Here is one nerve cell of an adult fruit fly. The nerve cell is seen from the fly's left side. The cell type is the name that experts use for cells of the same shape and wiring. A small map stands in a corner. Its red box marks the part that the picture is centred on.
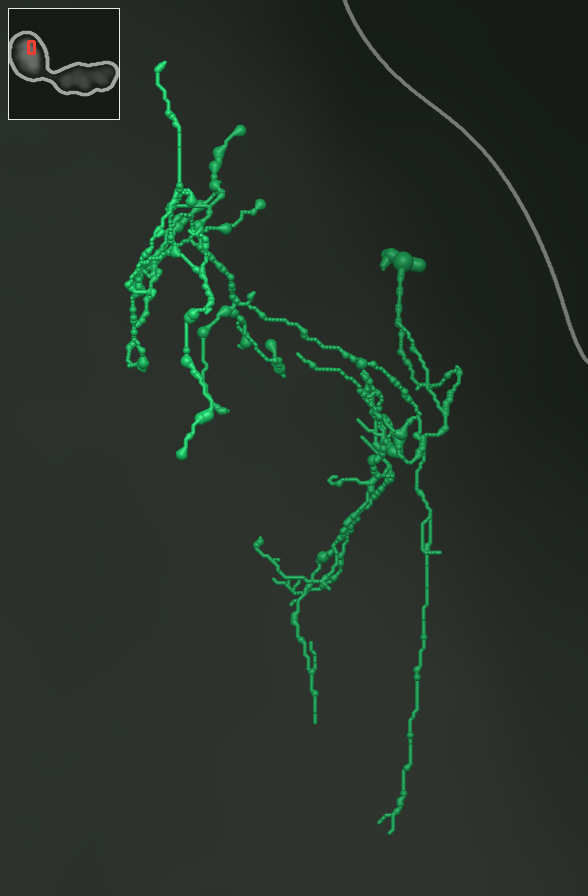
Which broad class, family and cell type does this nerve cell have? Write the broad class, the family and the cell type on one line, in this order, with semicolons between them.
central-brain intrinsic neuron; hemilineage LHp2; CB4019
